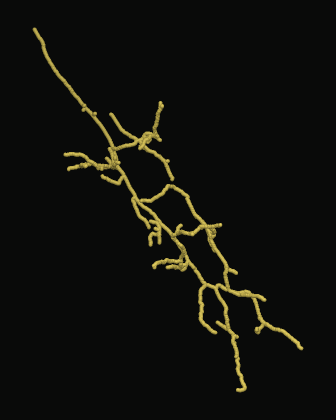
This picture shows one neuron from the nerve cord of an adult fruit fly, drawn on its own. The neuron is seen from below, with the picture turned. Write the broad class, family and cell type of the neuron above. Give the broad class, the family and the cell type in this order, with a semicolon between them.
descending neuron; DNpe; DNpe032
